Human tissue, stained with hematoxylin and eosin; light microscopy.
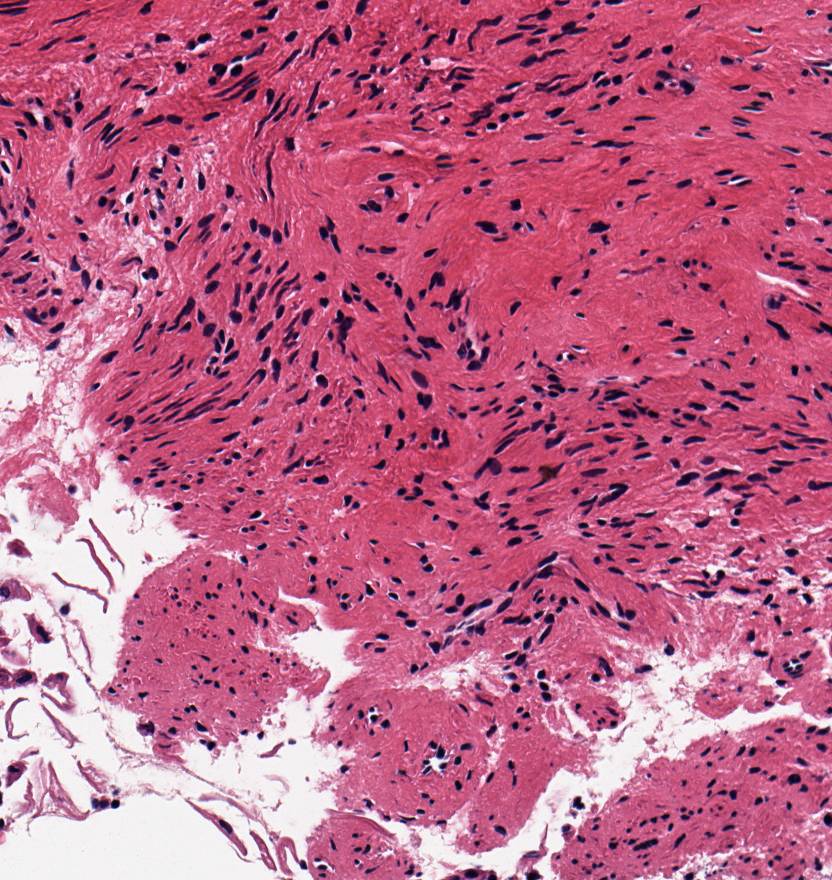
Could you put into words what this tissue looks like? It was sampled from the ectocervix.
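Look at how the field is filled by spindle cells, arranged in fascicles that interlace and run in different directions. Their nuclei are elongated and darkly stained. Around them lies abundant bright pink fibrillar material. And if you scan the whole field, there is no epithelium anywhere.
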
